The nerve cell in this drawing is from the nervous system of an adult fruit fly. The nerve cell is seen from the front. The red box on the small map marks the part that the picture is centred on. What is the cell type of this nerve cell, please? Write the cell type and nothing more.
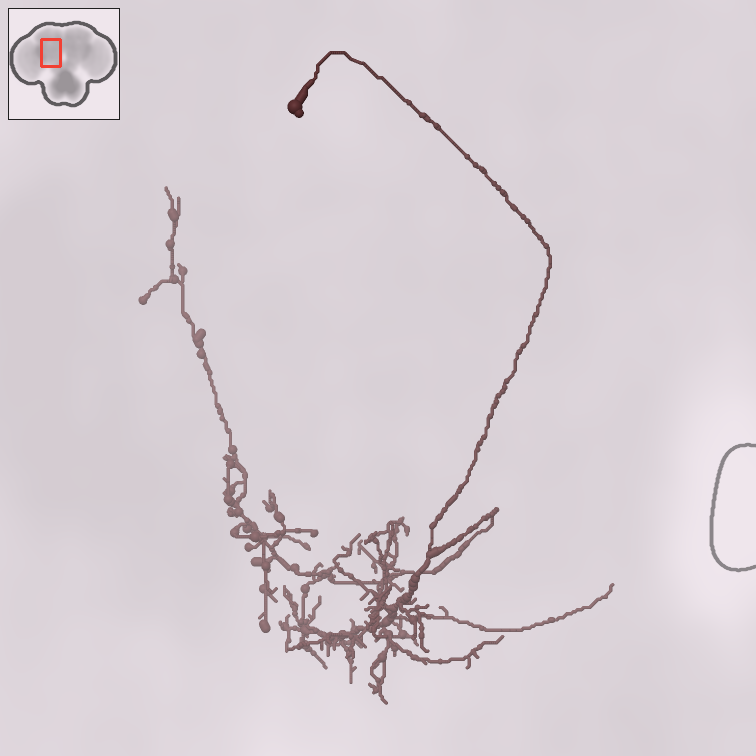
WEDPN14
